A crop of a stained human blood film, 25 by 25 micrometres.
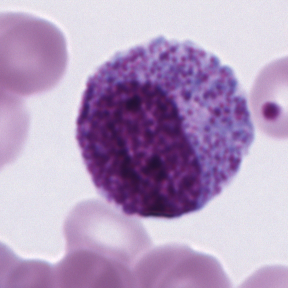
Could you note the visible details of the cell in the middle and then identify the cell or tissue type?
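The nucleus lies off-centre, filling the left and lower part of a cell about 16 micrometres across. A pale lilac-blue crescent of cytoplasm occupies the upper right side and is crowded with many small purple granules. Purple granules also speckle the surface of the nucleus. This cell is a promyelocyte.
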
